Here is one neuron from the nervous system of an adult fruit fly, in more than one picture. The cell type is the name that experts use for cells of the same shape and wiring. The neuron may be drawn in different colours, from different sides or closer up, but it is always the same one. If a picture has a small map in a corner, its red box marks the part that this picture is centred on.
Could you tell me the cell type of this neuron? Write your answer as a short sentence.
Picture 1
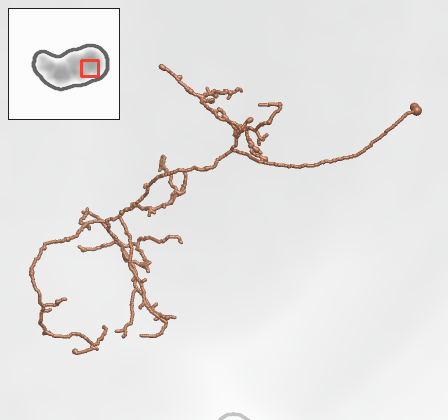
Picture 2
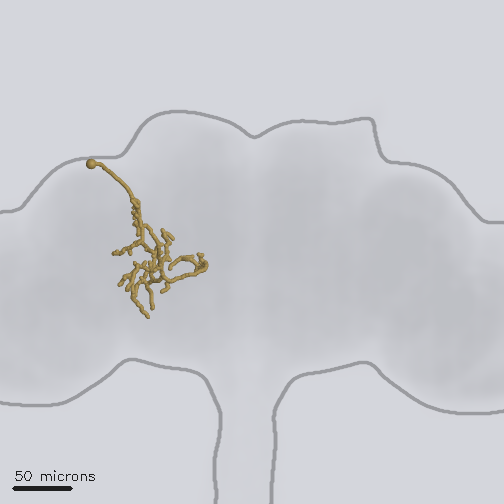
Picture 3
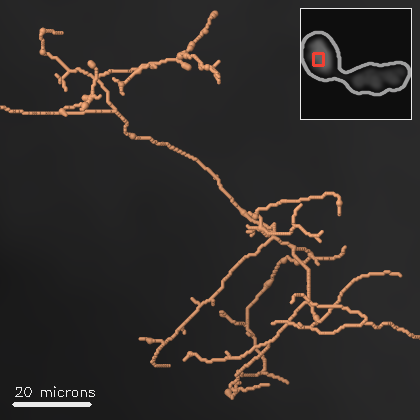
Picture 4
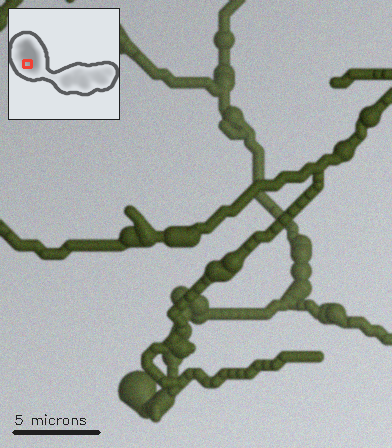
The cell type is SAD019.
